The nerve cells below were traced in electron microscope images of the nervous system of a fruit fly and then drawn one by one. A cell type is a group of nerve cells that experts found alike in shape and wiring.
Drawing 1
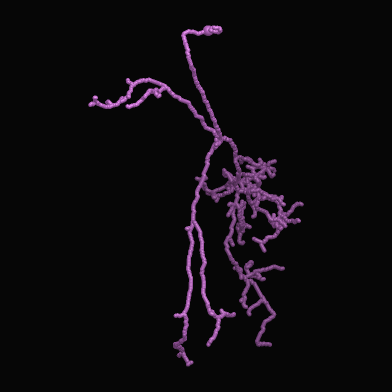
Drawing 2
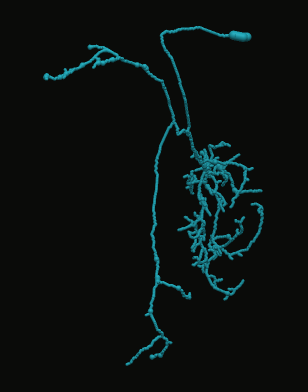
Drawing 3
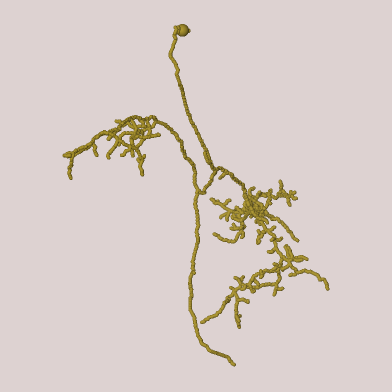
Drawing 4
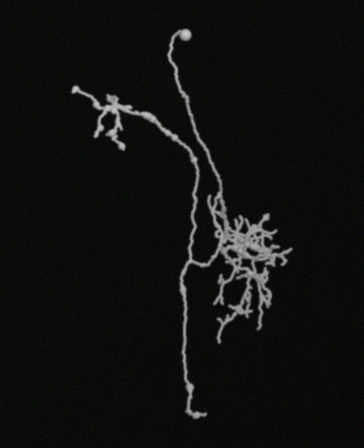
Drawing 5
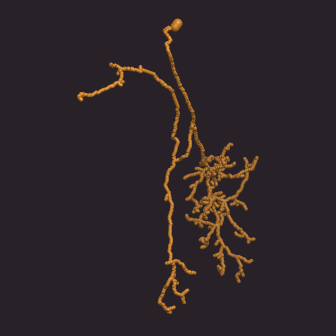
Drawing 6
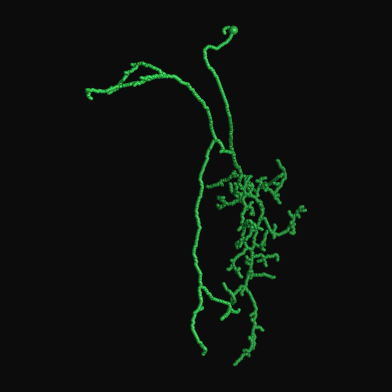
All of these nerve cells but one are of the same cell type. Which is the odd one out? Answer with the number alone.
3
